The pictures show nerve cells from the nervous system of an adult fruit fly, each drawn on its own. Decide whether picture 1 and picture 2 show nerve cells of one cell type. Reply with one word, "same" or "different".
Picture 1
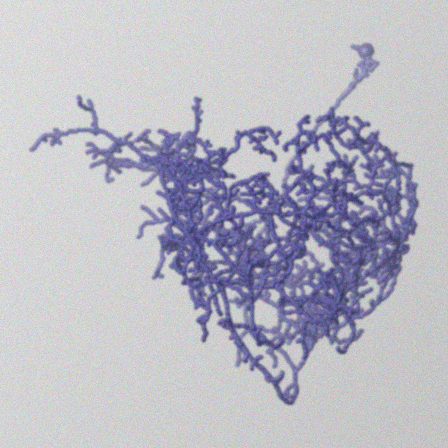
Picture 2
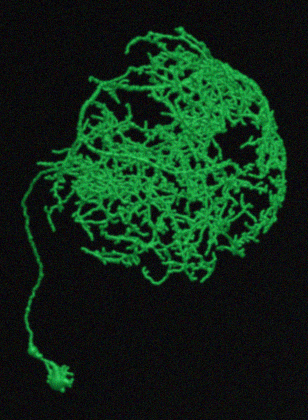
same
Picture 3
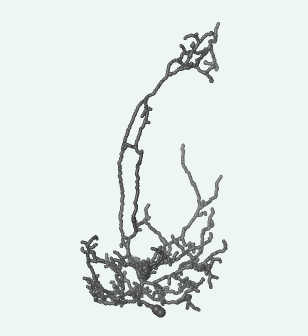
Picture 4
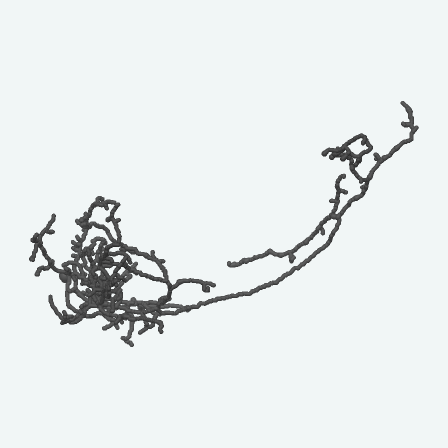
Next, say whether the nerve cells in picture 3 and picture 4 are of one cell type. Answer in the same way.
same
